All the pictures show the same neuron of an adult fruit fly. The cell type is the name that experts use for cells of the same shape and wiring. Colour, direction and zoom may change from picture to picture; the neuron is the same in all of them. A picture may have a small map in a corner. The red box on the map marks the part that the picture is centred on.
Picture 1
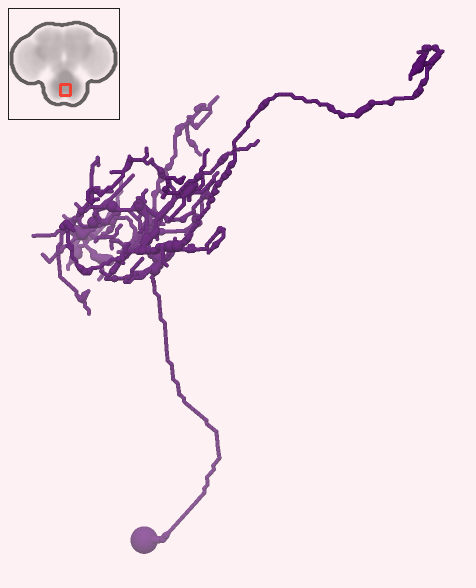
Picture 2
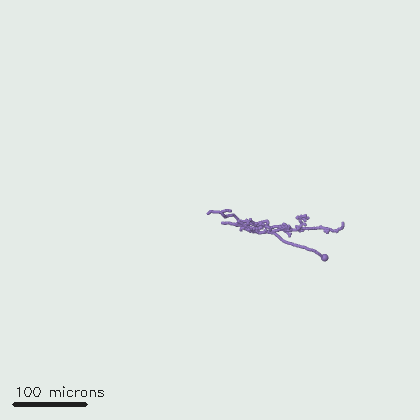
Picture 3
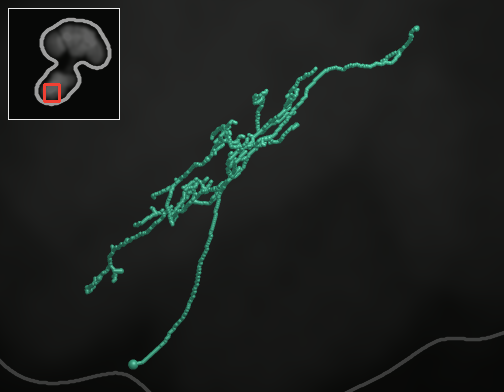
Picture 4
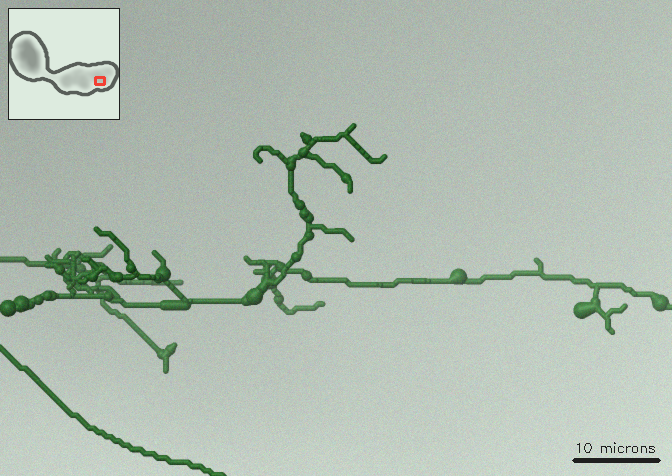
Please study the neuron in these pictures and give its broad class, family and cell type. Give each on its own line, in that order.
nerve-cord intrinsic neuron
hemilineage 10B
IN10B059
